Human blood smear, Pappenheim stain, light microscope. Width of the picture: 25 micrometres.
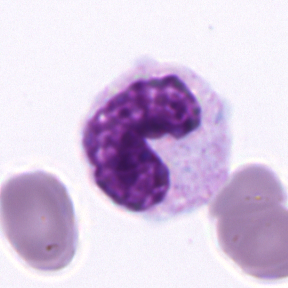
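Band neutrophil: the nucleated cell at the centre of this stained blood smear. You'll notice its outline is round with a smooth edge. The nucleus is a thick curved band pressed against the left side of the cell, its hollow opening toward the right. Around it, the cytoplasm is a pale pinkish-lilac.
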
